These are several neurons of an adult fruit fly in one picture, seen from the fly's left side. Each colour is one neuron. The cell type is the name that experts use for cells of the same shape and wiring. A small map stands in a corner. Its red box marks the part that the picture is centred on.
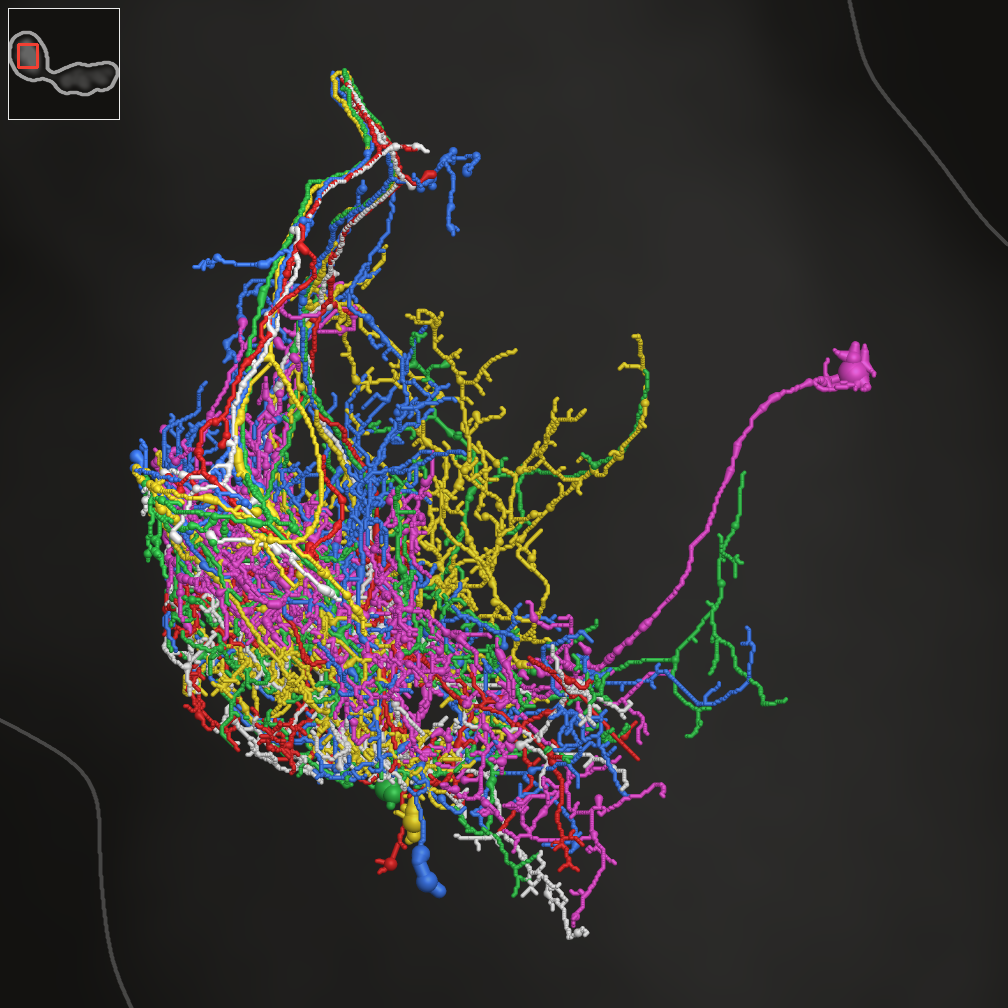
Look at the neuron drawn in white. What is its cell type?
CB1706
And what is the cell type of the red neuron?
AVLP116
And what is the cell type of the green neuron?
AVLP112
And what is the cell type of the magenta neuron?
AVLP533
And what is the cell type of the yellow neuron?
AVLP111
